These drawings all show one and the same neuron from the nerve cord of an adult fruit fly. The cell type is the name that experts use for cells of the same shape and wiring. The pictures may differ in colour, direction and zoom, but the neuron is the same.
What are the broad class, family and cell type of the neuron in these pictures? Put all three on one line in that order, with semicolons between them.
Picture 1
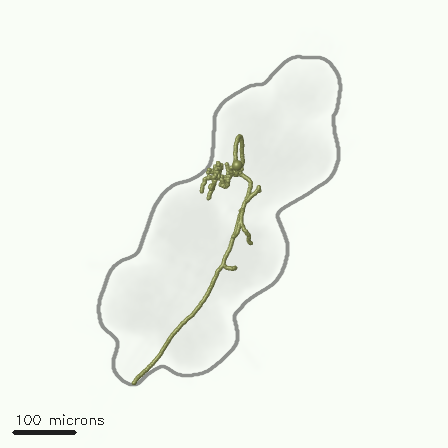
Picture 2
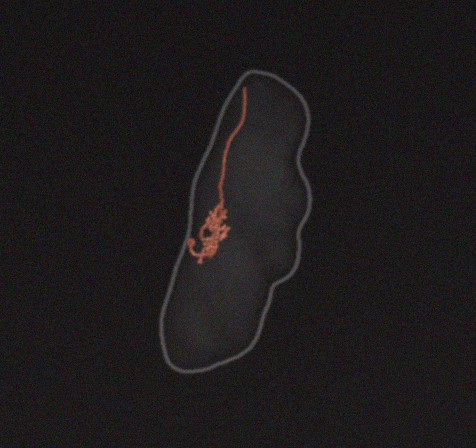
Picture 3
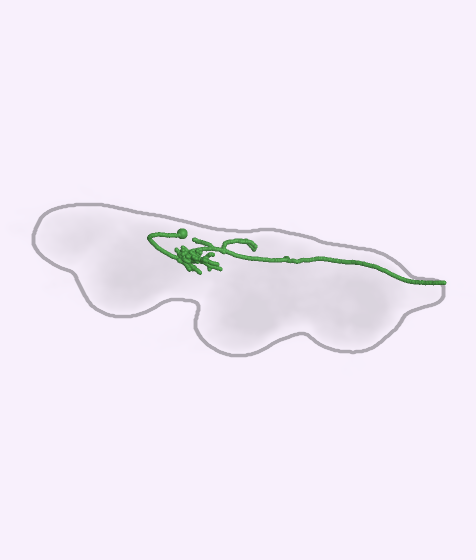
ascending neuron; hemilineage 19B; AN19B063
